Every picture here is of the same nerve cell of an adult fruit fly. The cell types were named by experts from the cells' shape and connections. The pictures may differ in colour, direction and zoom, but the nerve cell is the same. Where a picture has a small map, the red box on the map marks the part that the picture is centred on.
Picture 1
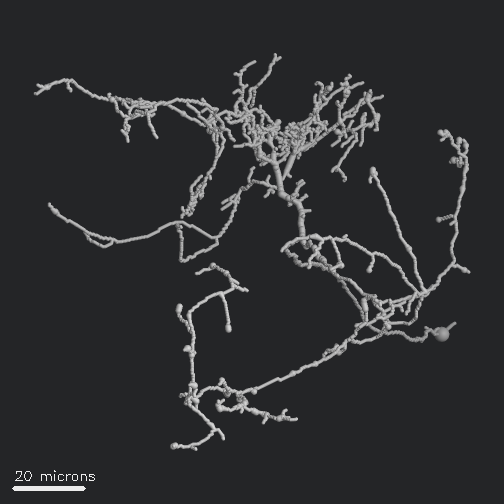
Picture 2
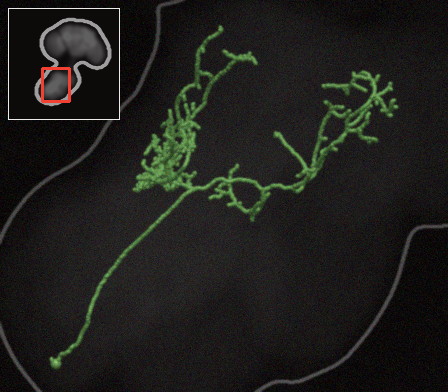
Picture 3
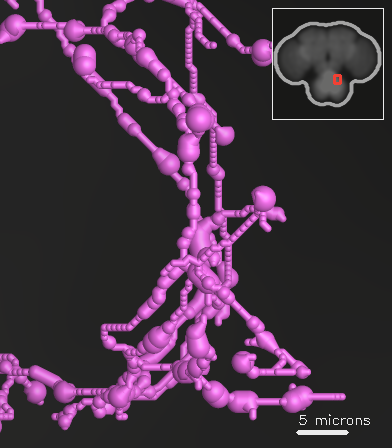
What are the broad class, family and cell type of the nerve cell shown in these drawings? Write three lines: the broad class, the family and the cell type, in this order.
nerve-cord intrinsic neuron
hemilineage 07B
IN07B038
